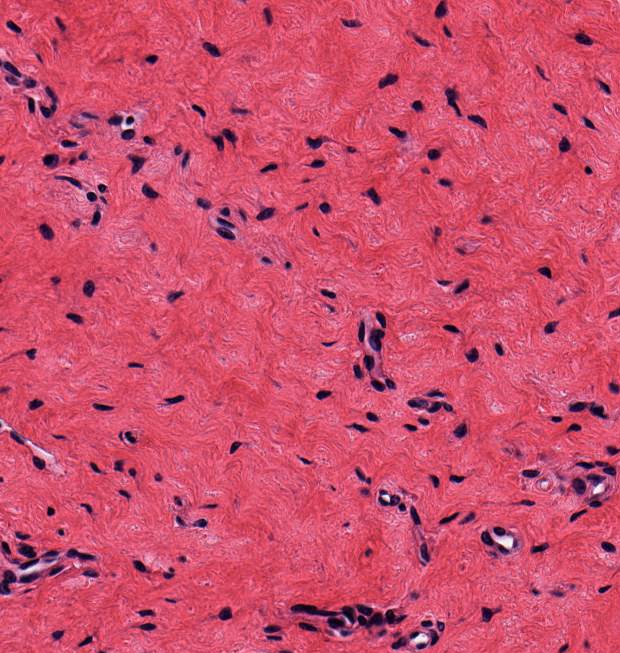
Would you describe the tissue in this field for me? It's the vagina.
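Notice that the whole field is one uniform sheet of dense, deeply eosinophilic fibrous stroma without separate compartments. Its collagen fibres are fine and wavy, running in short interlacing swirls rather than one parallel direction. Cellularity is low: small, dark spindle-shaped fibroblast nuclei, elongated to oval and without visible cytoplasm, are scattered singly and fairly evenly between the fibres.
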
